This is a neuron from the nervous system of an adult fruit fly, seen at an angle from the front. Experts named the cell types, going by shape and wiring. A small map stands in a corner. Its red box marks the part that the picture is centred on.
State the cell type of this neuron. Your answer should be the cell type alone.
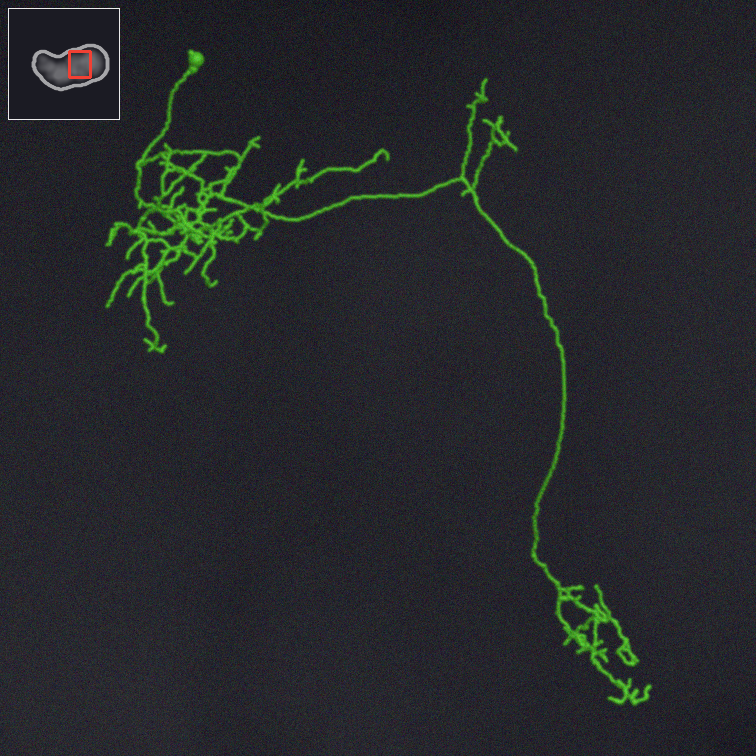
SCL002m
